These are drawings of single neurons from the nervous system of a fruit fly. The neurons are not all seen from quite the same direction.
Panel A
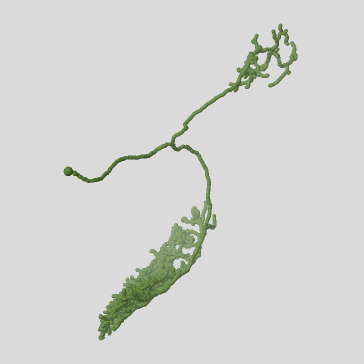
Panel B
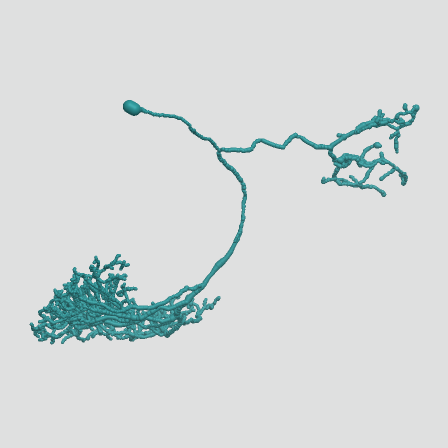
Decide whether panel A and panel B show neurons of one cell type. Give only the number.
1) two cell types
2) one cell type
2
